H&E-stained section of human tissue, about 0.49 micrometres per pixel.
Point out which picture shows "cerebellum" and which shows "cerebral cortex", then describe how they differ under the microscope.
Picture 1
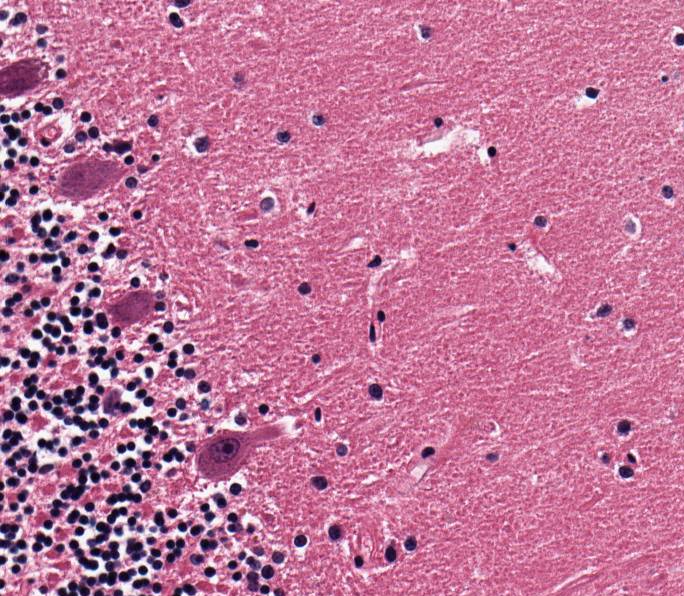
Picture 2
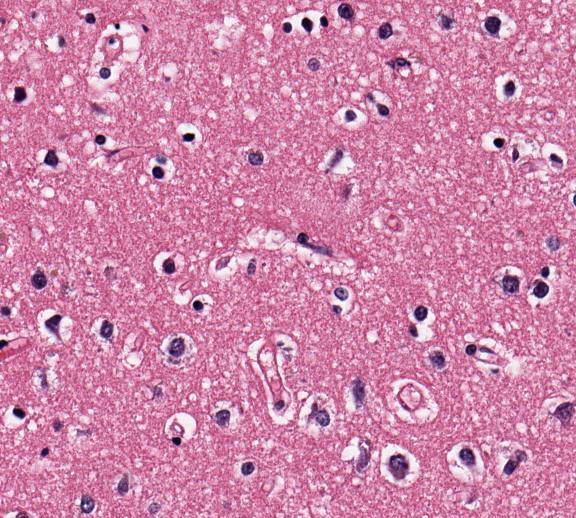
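Cerebellum: picture 1. Cerebral cortex: picture 2. Layout: picture 1 has a dense left band of granule cells with small dark nuclei beside a pale pink fibrillary zone with few nuclei; in picture 2, cells lie singly or in small groups in a finely granular, fibrillary pink matrix. Large cells: Purkinje cells form a single row along the border in picture 1, whereas picture 2 shows scattered cells with larger, paler, more open nuclei.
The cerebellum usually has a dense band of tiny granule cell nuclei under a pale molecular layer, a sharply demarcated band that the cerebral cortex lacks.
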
